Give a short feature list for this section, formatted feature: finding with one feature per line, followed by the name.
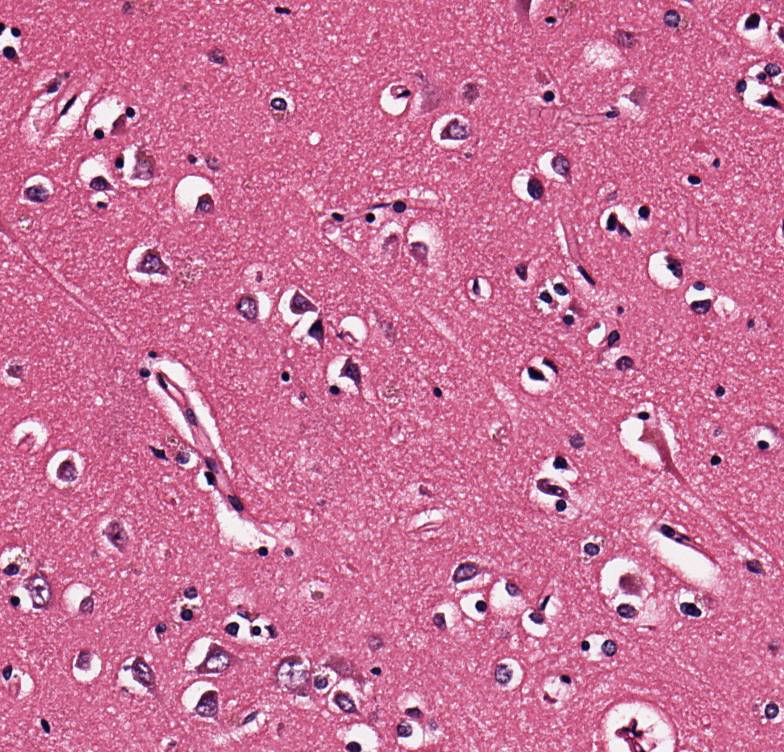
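Background: fine, evenly granular, pink, fibrillary; cells singly and in small groups
Larger cells: angular, triangular bodies, round nuclei, several lower left
Small nuclei: round, dark purple, little cytoplasm, some beside larger cells
Capillaries: thin-walled, elongated nuclei, oblique, clearest left centre
Name: cerebral cortex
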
